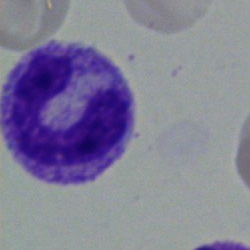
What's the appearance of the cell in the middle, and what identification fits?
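Looking at the nucleus, it forms a thick ring around a pale central area. Its chromatin is dark purple, with darker clumps. Outside it lies only a narrow rim of purple cytoplasm, and the cell's outer rim looks finely speckled. This is a band neutrophil.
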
